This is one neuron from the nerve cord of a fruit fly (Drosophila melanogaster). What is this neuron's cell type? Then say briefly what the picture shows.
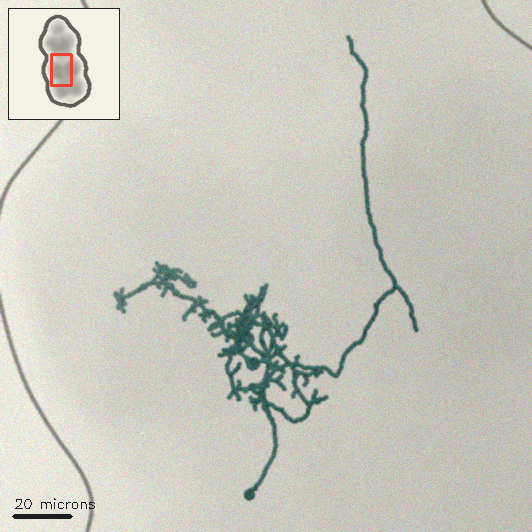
It is of cell type IN10B059. Its broad class is nerve-cord intrinsic neuron. From top to bottom in the picture it spans about 160 microns. Dozens of branch ends can be seen.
